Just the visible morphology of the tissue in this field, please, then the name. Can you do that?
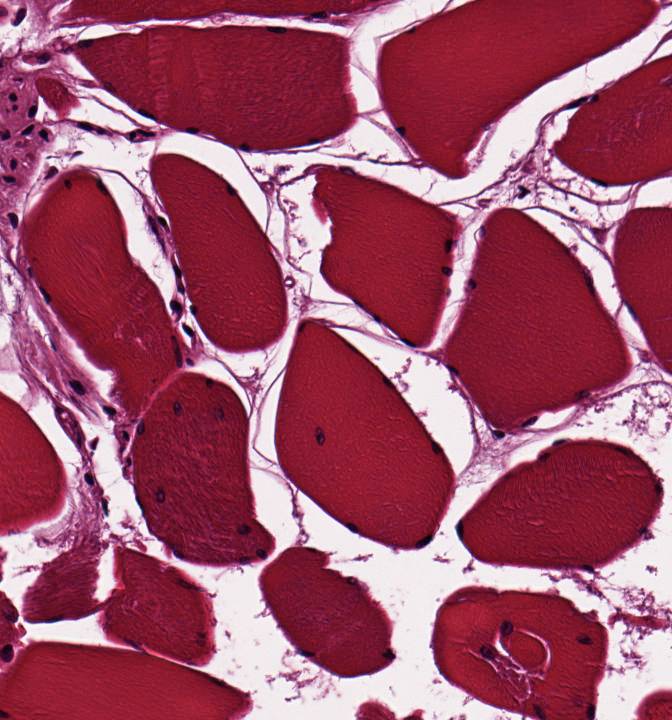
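Nuclei come first: most are small, dark, flattened ovals lying at the edge of the fibres. The fibre cytoplasm, next, stains a uniform deep red. Between the fibres run thin, wispy pink strands of connective tissue with scattered small nuclei. A denser patch of connective tissue with many small nuclei occupies the upper left corner. The tissue is skeletal muscle.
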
